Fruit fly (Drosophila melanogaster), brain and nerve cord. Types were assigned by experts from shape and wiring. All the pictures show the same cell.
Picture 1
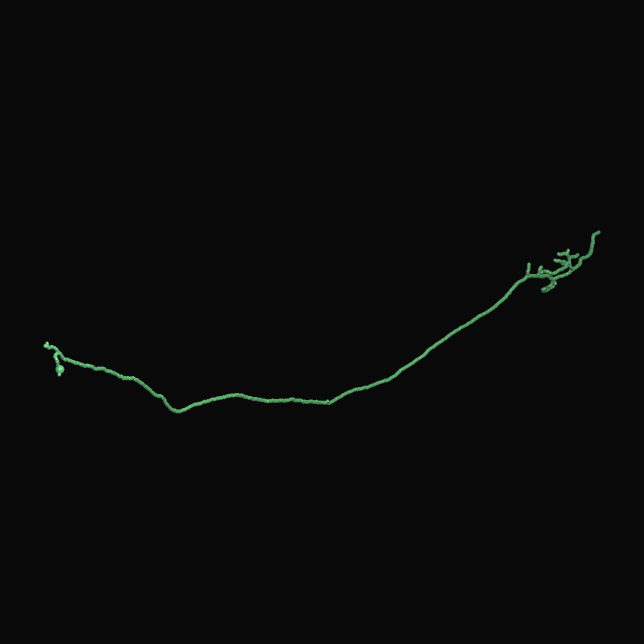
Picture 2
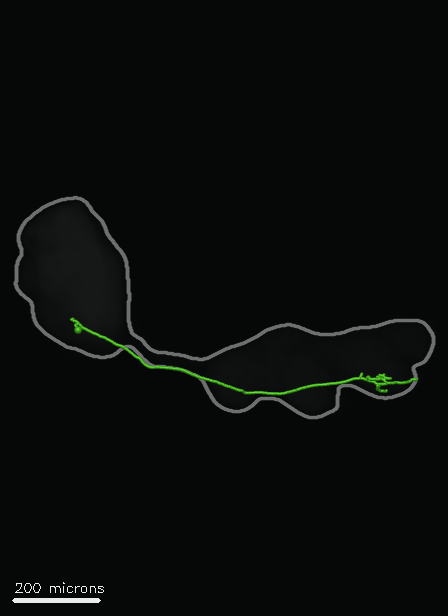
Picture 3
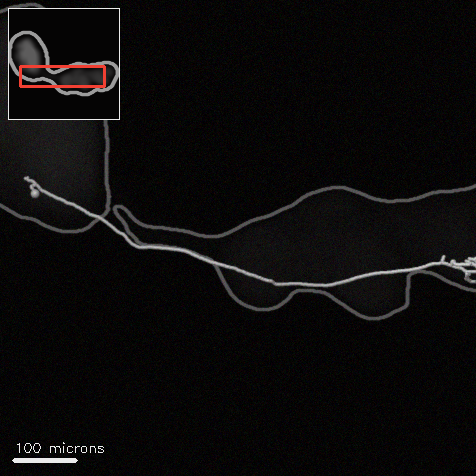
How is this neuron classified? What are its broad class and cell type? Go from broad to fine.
sensory neuron ascending to the brain; SAxx02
